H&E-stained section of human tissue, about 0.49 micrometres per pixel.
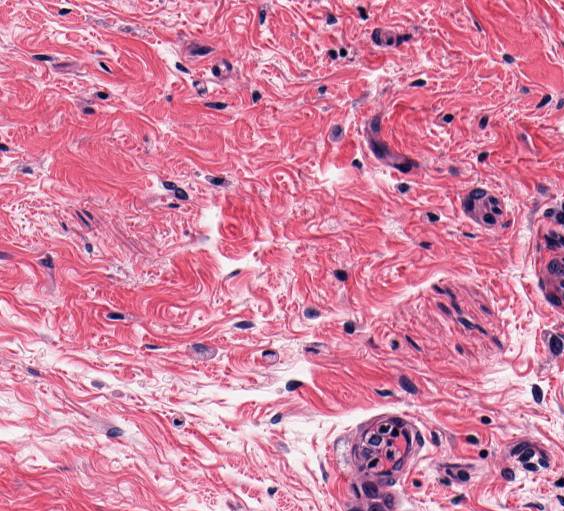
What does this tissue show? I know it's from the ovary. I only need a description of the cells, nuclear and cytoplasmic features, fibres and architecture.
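Connective tissue of collagen bundles occupies almost the whole field, with no epithelium anywhere. The bundles are pink and wavy and run in many different directions. Sparse small dark spindle and oval fibroblast nuclei lie scattered between them. At the lower right and along the right edge are small round profiles formed by clustered plump nuclei.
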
